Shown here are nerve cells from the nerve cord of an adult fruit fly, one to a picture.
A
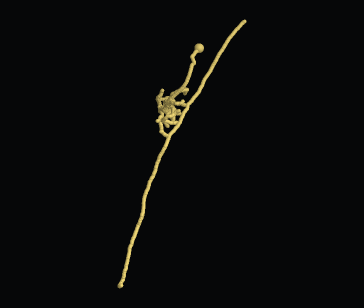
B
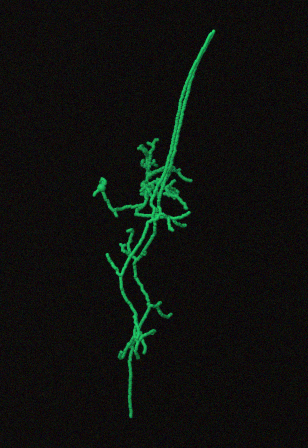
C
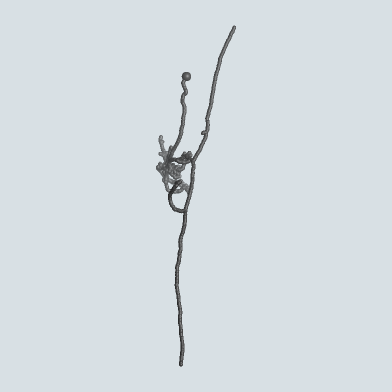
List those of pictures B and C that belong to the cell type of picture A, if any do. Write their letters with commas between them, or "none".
C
